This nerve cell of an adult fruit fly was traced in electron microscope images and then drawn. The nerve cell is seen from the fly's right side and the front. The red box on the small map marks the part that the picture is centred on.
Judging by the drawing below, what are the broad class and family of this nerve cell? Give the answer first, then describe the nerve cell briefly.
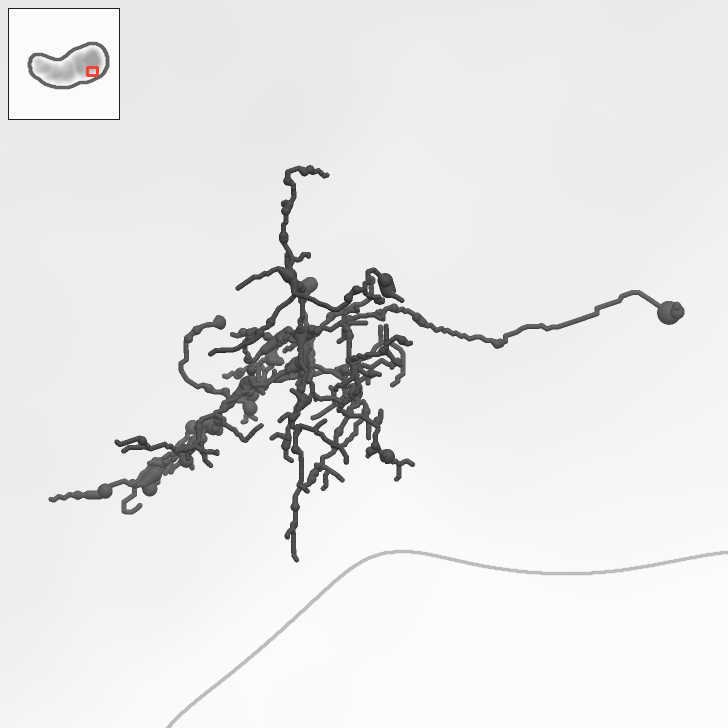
This is a central-brain intrinsic neuron. Its family is hemilineage TRdl_b. The cell body can be seen on the right of the picture. Dozens of branch ends can be seen.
